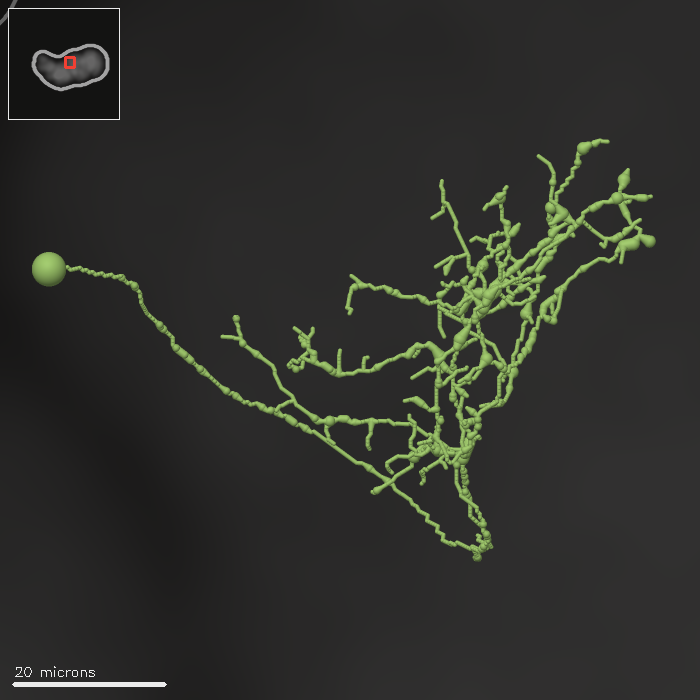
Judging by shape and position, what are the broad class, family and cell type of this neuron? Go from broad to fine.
central-brain intrinsic neuron; hemilineage VLPp&l1_anterior; CB2185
